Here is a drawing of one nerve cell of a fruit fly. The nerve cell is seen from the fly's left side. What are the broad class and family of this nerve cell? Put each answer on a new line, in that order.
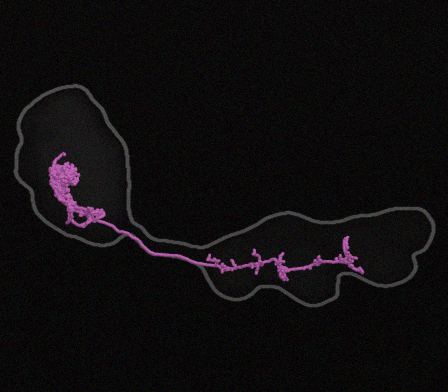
descending neuron
DNge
